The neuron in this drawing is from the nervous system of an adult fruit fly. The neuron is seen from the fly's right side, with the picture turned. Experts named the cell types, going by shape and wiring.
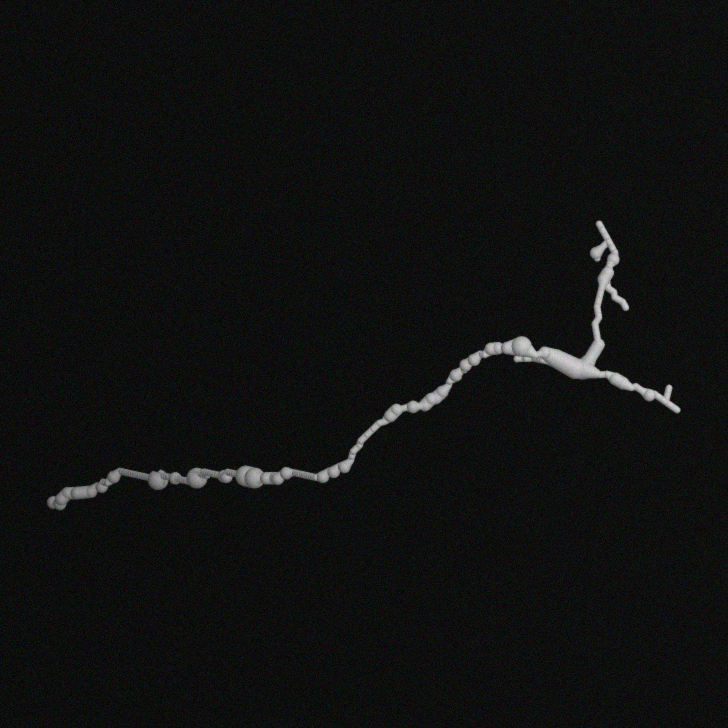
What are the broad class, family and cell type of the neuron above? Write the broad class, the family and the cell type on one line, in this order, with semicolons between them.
sensory neuron entering the nerve cord; class gustatory; LgLG3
